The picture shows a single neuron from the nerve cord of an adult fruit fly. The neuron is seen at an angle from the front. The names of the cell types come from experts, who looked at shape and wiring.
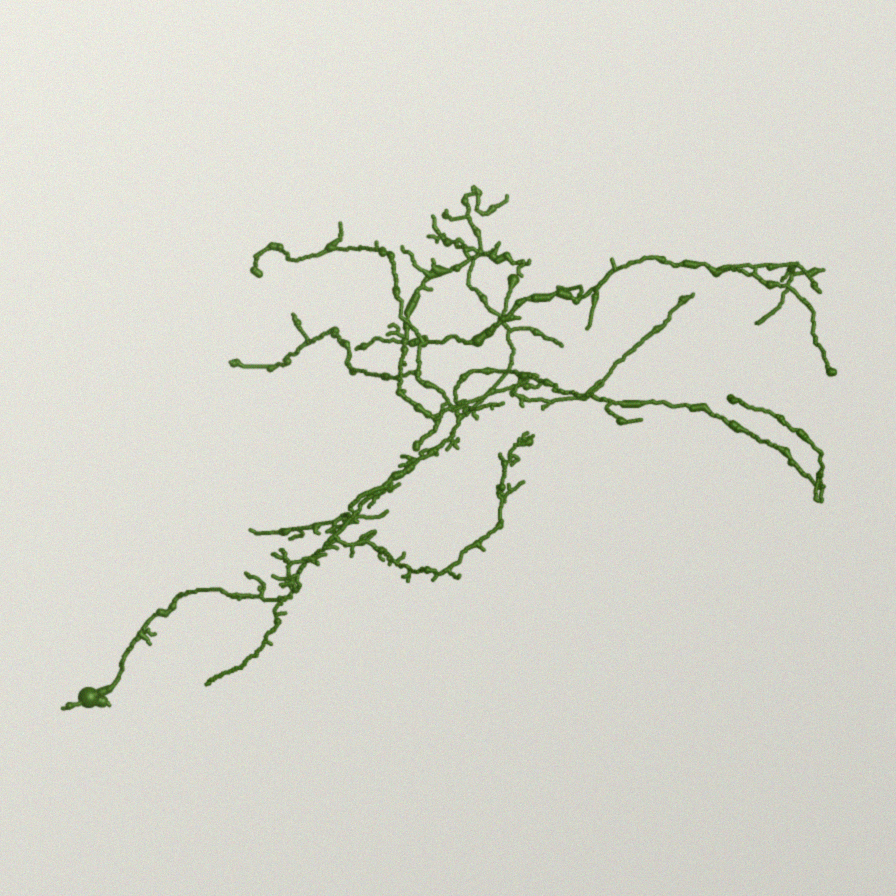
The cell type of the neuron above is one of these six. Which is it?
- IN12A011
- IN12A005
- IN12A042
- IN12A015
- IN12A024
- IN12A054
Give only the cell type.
IN12A042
